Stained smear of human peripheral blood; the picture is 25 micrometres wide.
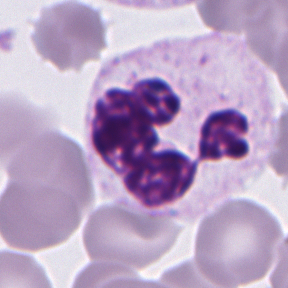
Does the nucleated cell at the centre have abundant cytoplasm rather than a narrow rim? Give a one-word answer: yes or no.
Yes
